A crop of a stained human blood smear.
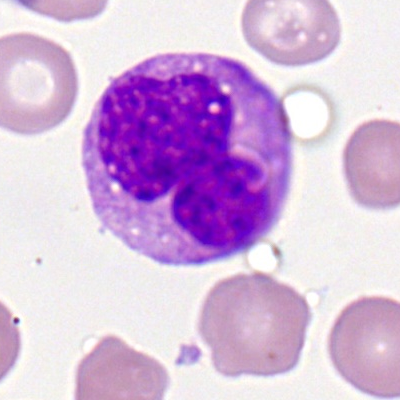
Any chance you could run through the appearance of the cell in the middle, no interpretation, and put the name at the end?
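The cell outline is round and smooth. The chromatin is patchy, with small lighter spots among dark purple areas. No nucleoli are visible in the nucleus. The cytoplasm shows only fine, dust-like granularity and no coarse granules. The cell is a monocyte.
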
